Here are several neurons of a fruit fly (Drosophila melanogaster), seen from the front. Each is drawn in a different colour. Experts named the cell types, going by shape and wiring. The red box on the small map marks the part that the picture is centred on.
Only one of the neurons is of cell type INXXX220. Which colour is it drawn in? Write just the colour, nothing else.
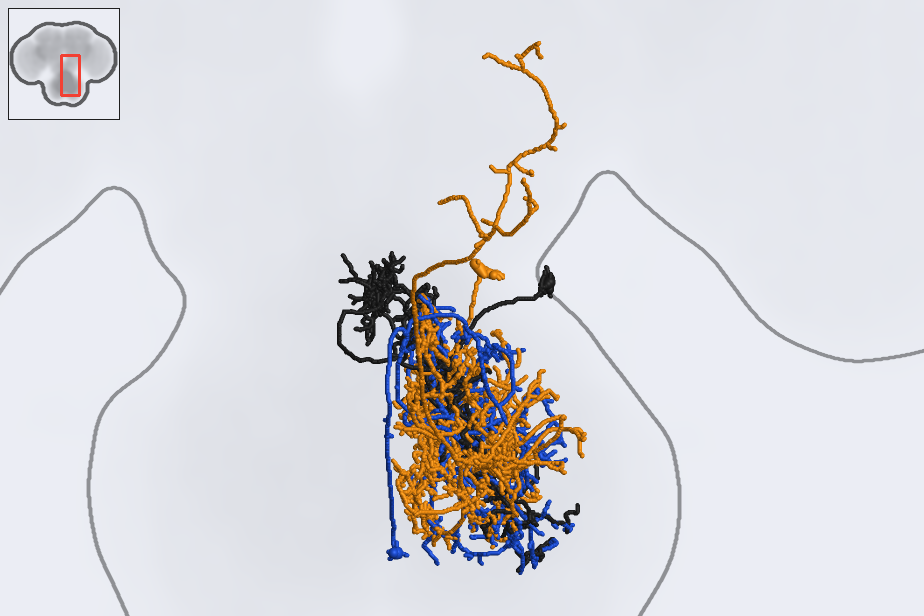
black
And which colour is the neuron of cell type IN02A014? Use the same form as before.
blue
